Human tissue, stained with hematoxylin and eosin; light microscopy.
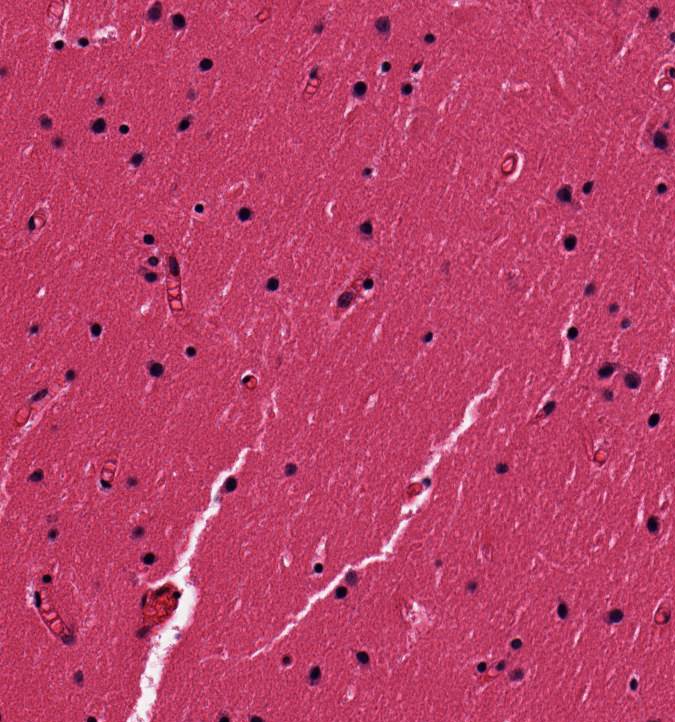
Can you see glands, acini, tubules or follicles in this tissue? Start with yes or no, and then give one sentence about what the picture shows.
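No. A pink, finely fibrillar matrix fills the whole field without glands, tubules or other organized units.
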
